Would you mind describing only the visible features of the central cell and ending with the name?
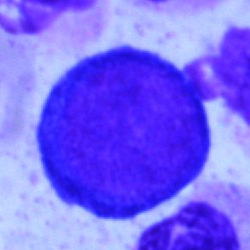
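Checking each point in turn, the outline is nearly round. The staining is deep blue-violet throughout the cell. The chromatin is fine and evenly spread, with no coarse dark clumps. No vacuoles are visible. The cell is a proerythroblast.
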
